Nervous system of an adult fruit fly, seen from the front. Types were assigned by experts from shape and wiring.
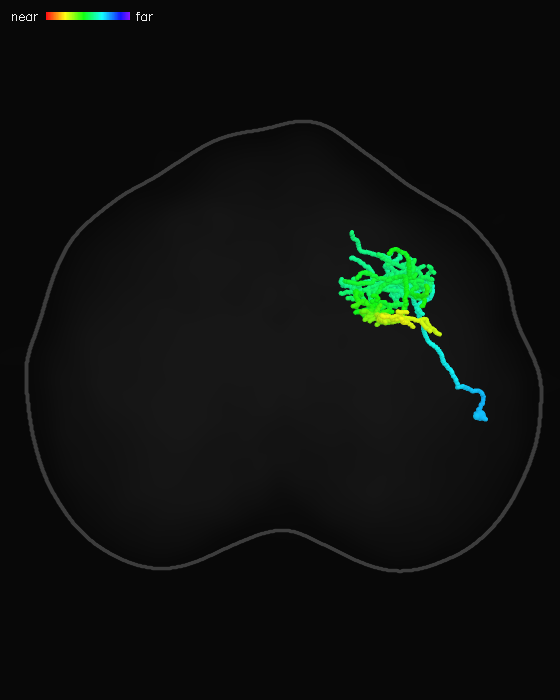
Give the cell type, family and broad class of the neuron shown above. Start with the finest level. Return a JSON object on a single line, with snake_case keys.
{"cell_type": "IN16B047", "family": "hemilineage 16B", "broad_class": "nerve-cord intrinsic neuron"}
